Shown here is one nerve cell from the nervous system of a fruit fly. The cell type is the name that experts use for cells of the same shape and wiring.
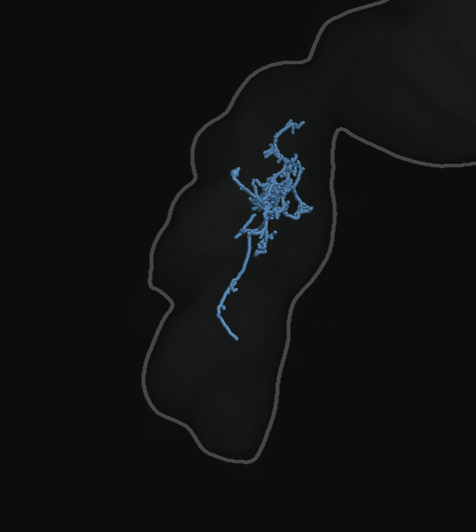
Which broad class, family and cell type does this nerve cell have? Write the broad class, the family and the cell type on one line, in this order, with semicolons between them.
nerve-cord intrinsic neuron; hemilineage 07B; IN07B054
